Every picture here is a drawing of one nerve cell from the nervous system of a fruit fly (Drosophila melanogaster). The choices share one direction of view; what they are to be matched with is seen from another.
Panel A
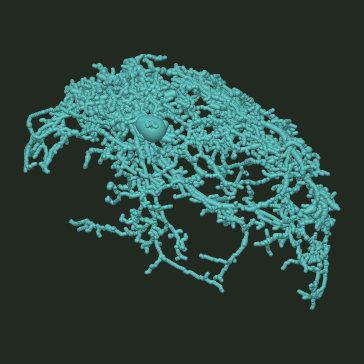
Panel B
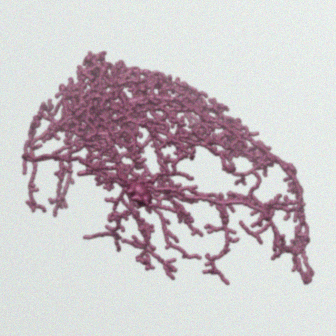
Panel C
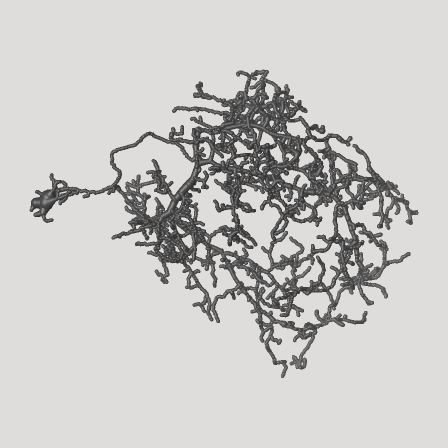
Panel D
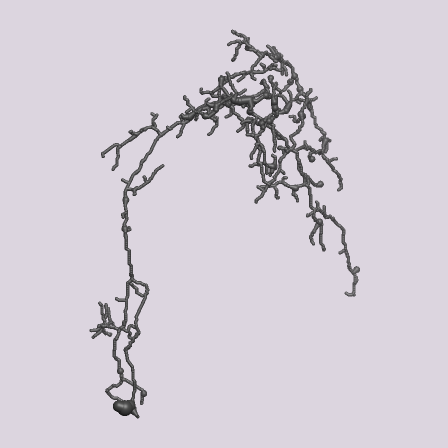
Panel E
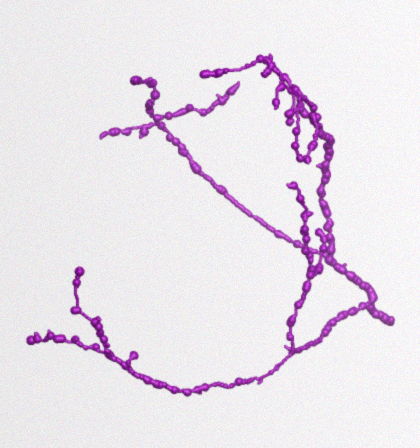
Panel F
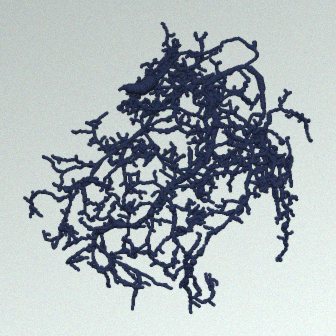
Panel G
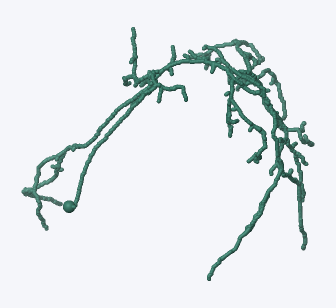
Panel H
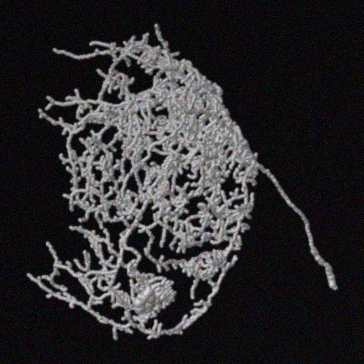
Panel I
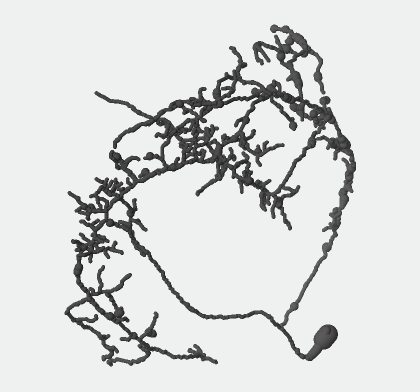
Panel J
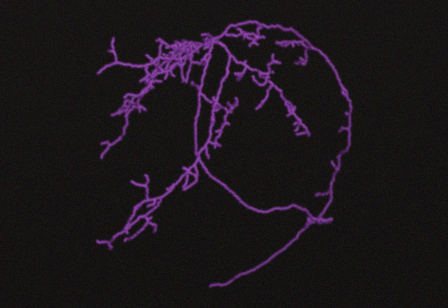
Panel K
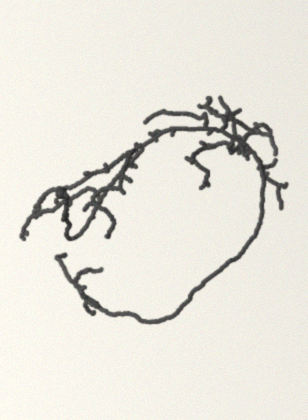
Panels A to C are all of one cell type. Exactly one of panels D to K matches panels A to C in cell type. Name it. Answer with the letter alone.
F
